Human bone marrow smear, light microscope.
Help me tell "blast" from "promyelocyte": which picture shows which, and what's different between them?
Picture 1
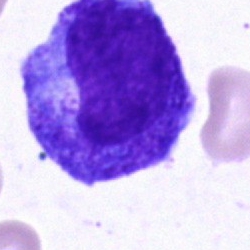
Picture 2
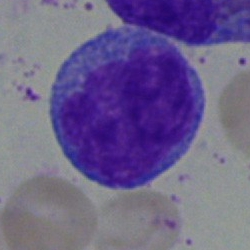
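Picture 1: promyelocyte. Picture 2: blast. Outline: irregular and somewhat angular in picture 1; round and smooth in picture 2. Nucleus in picture 2: fills most of the cell.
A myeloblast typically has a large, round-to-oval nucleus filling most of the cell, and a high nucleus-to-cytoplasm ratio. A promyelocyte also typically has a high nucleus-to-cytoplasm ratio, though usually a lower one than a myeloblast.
Chromatin in picture 1: deep purple, slightly mottled; no distinct nucleolus seen.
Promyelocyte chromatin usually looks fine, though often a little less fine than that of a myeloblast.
Cytoplasm in picture 1: bluish, widest on the left of the nucleus, with a paler patch beside the nucleus on that side. Cytoplasm in picture 2: blue, rim widest along the upper left, no granules seen.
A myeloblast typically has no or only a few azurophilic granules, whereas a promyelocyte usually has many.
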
